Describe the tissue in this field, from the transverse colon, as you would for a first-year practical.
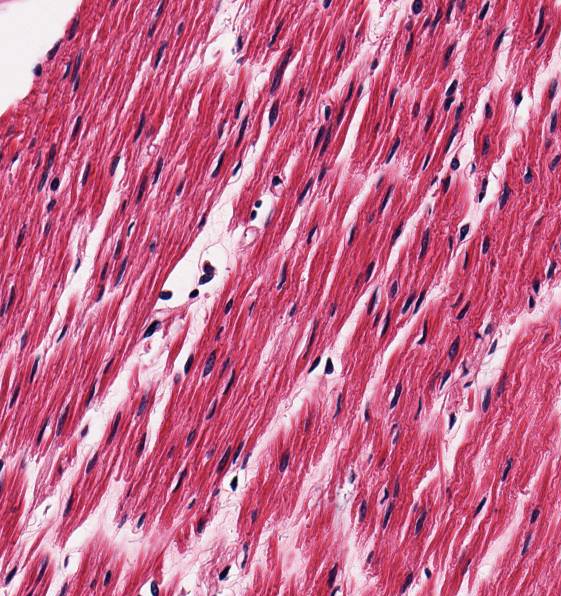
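Long fibres, parallel, running diagonally from lower left to upper right across the whole field. Cytoplasm strongly eosinophilic, deep pink-red. Nuclei elongated, dark blue, lying lengthwise along the fibres. Fibres grouped into bundles; narrow pale clefts between them.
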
